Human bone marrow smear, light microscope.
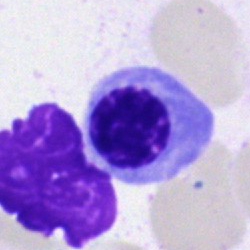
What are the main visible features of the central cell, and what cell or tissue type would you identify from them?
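Smooth and round to oval, the outline encloses a nucleus set off-centre toward the left side. The rim of cytoplasm is wider to the right of the nucleus than to the left, and no granules are seen in it. The central cell is an erythroblast.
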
